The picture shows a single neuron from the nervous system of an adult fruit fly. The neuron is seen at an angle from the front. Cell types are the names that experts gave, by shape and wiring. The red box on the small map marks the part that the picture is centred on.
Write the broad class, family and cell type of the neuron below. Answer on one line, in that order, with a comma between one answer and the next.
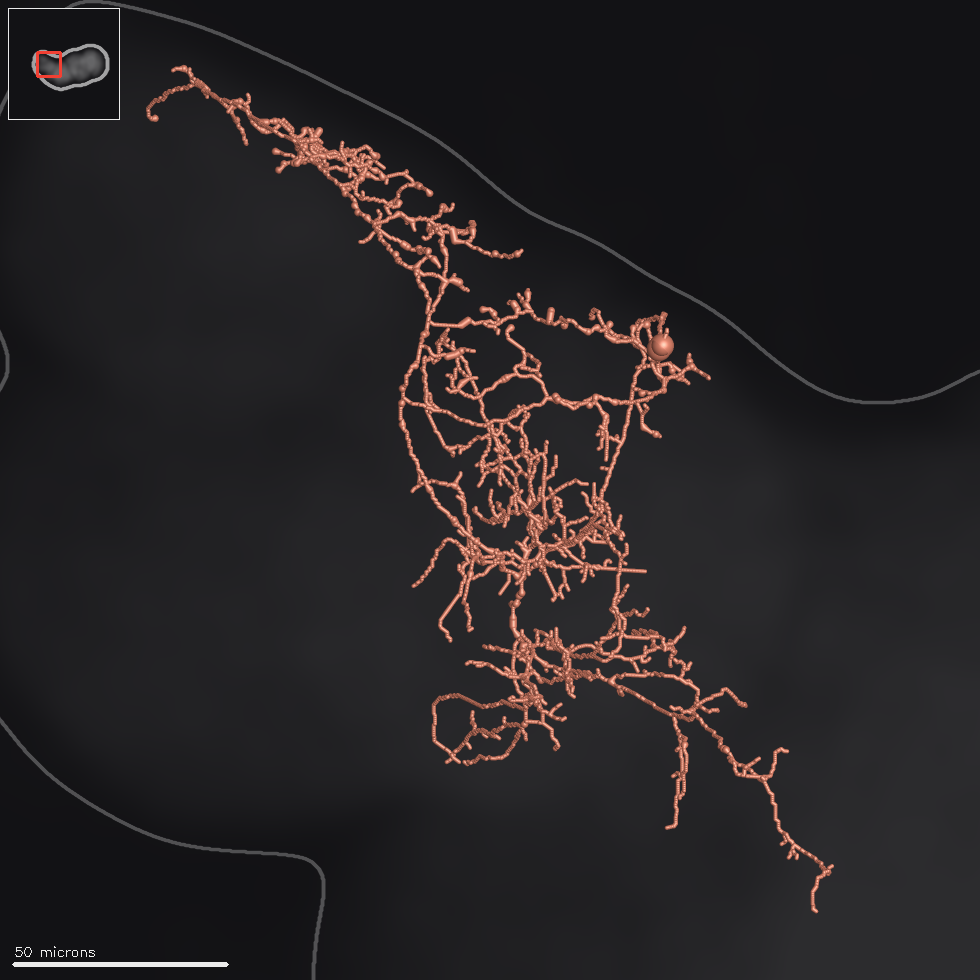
nerve-cord intrinsic neuron, hemilineage 23B, IN23B095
